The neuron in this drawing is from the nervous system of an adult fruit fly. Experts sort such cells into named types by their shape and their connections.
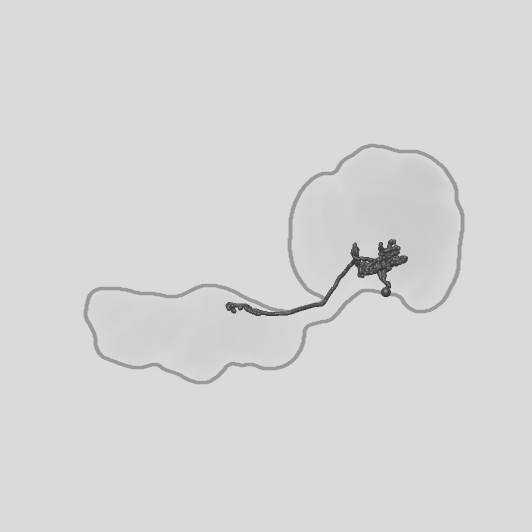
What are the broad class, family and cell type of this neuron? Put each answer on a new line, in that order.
descending neuron
hemilineage LB6
DNge086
